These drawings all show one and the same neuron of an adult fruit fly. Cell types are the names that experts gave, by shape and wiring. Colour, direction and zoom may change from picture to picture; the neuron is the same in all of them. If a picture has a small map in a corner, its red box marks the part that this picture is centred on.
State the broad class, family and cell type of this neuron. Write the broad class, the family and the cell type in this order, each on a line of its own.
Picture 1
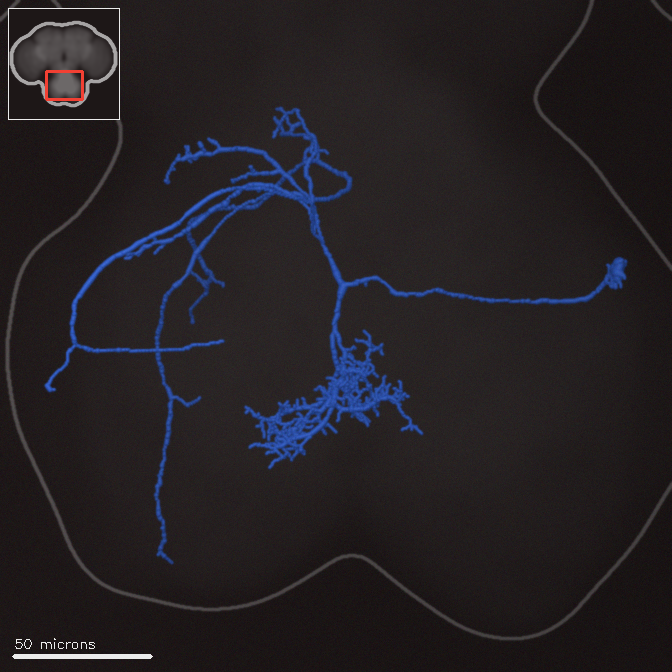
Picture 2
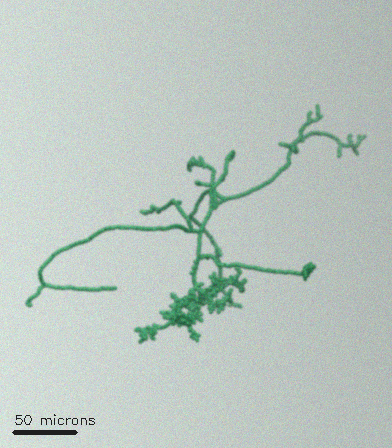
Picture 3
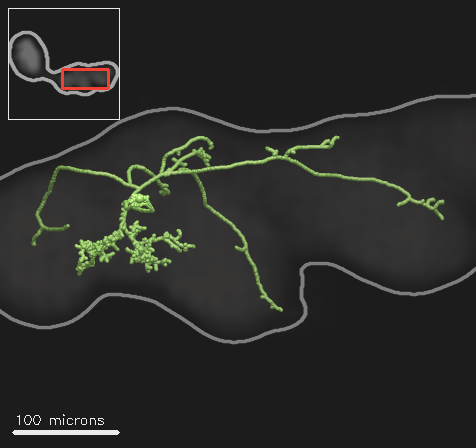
nerve-cord intrinsic neuron
hemilineage 18B
IN18B032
